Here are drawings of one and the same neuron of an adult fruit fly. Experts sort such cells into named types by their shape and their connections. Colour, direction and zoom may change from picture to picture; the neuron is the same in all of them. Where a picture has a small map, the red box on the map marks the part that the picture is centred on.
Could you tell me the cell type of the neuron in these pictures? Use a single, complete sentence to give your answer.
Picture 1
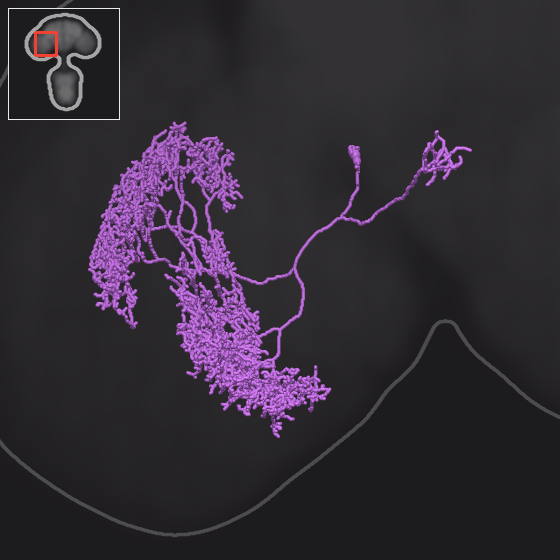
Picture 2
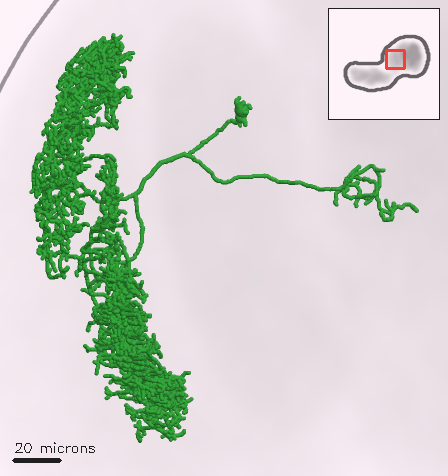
The neuron has LPT23 as its cell type.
